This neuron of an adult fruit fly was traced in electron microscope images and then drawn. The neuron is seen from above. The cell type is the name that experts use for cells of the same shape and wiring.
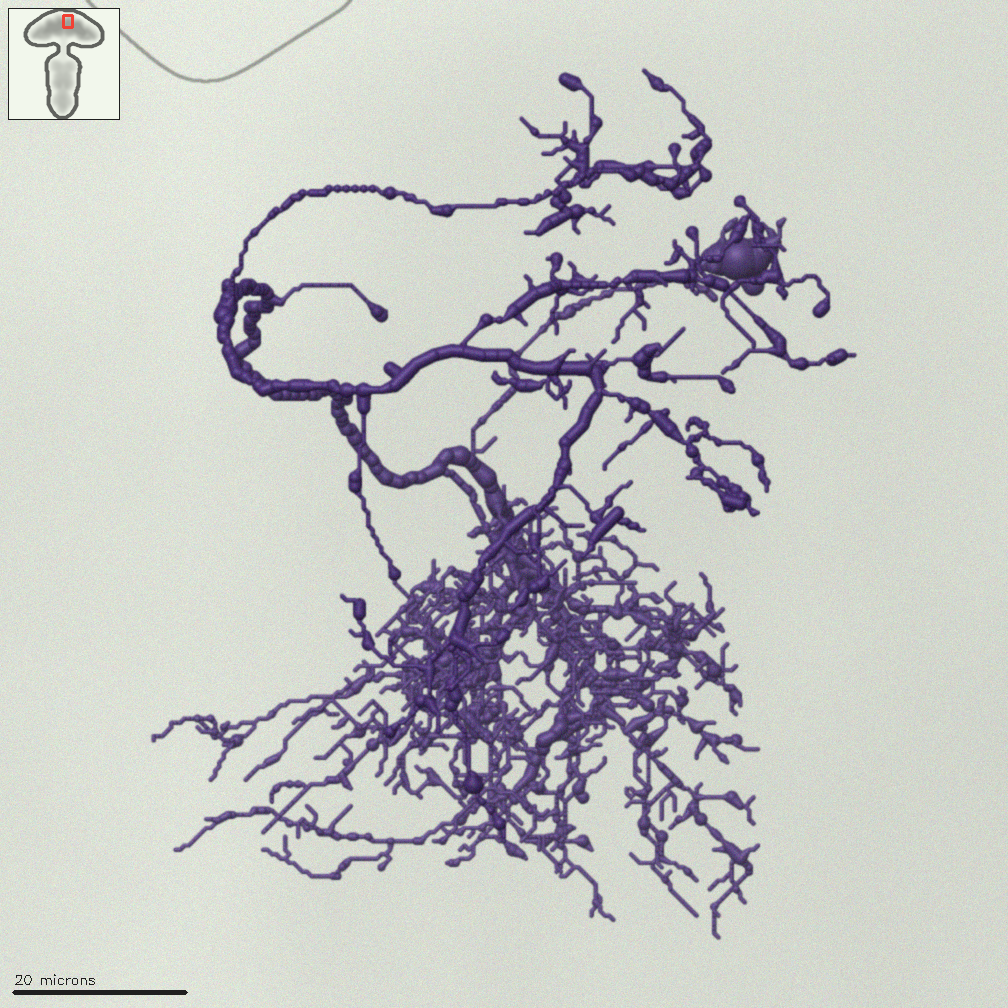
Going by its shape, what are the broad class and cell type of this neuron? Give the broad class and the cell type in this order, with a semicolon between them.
central-brain intrinsic neuron; GNG289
